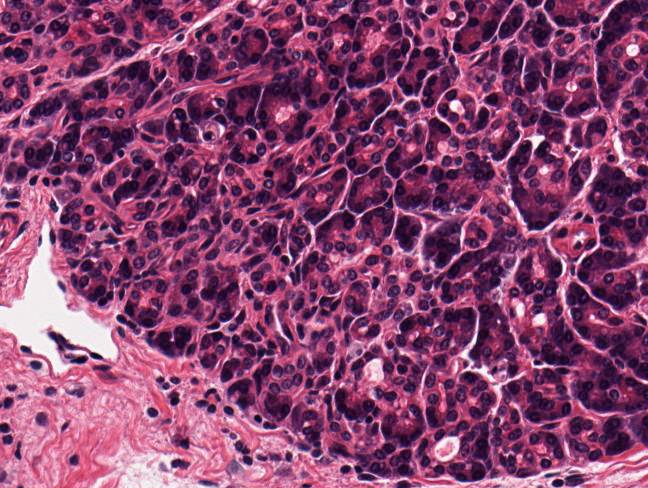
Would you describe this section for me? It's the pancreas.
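Most of the field, from the upper left across the entire right side, is occupied by closely packed epithelial cells. These are arranged in small nests and acinus-like clusters bounded by thin, delicate septa. Their nuclei are round, dark and fairly uniform in size. The lower left corner contains loose, pink, wavy collagen fibres with sparse spindle nuclei.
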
